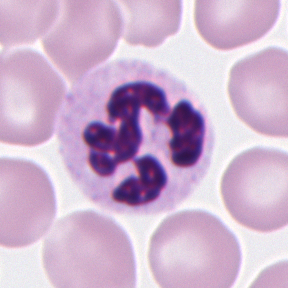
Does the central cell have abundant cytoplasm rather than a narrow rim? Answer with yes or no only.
Yes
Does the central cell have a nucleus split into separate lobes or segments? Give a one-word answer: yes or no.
Yes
